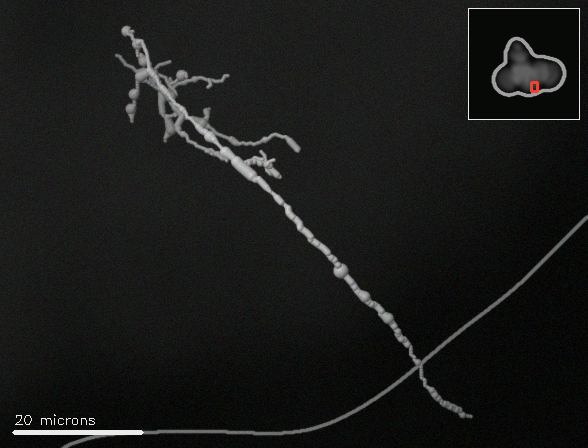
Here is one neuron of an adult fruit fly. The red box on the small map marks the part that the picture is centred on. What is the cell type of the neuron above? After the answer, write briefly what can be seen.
It is of cell type ENS4. Its broad class is sensory neuron entering the brain. From top to bottom in the picture it spans about 60 microns. In this view it is about as wide as it is tall.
